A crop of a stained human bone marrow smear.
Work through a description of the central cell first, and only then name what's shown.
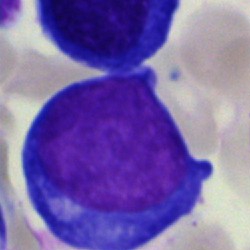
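Start with the outline of the middle cell: it is roughly round. Its chromatin is fine and spread evenly. Below the nucleus, the cytoplasm has a paler zone. Along the right edge, small rounded blebs project outward. This cell is a proerythroblast.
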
